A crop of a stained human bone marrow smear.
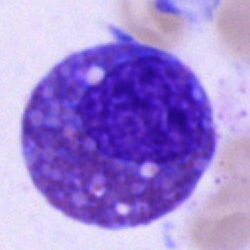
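Eosinophil, central cell. Chromatin mottled, with darker clumped patches rather than an even fine texture. Cytoplasm containing many reddish-purple granules and several small clear round vacuoles. A small pointed blue tag projects from the top edge of the cell.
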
